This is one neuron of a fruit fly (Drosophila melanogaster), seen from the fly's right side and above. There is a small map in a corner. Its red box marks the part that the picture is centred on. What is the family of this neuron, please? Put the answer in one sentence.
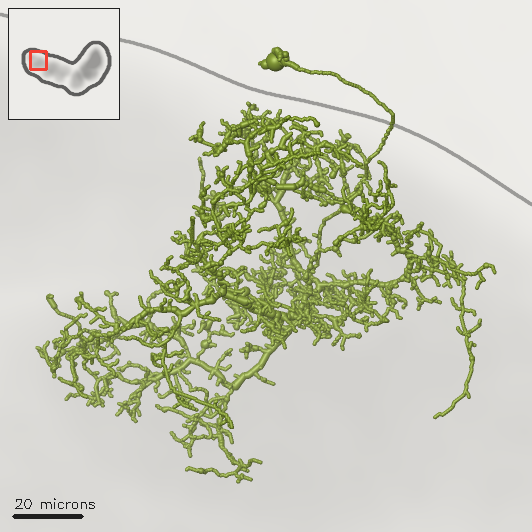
The family is hemilineage 17A.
